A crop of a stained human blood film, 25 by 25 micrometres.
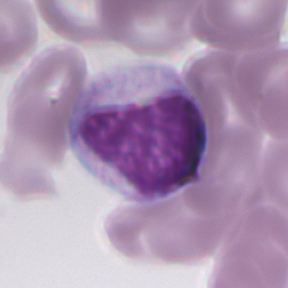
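Metamyelocyte, the nucleated cell at the centre of this blood smear. Its nucleus is one unlobed mass, and the chromatin is dark purple and clumped, with paler streaks running between the clumps. The cytoplasm's a pale blue-grey, and you can pick out a few fine purple granules scattered through its upper part.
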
